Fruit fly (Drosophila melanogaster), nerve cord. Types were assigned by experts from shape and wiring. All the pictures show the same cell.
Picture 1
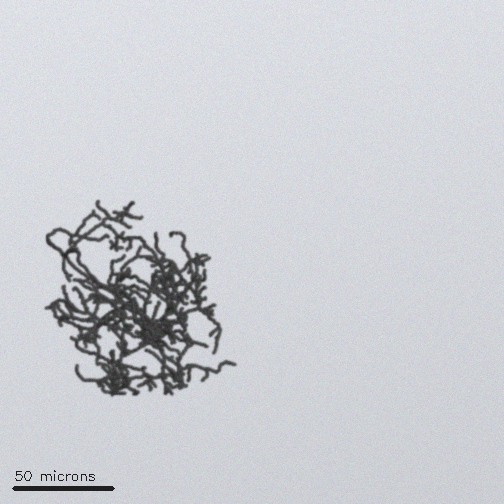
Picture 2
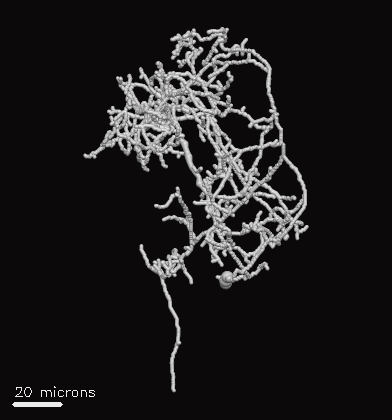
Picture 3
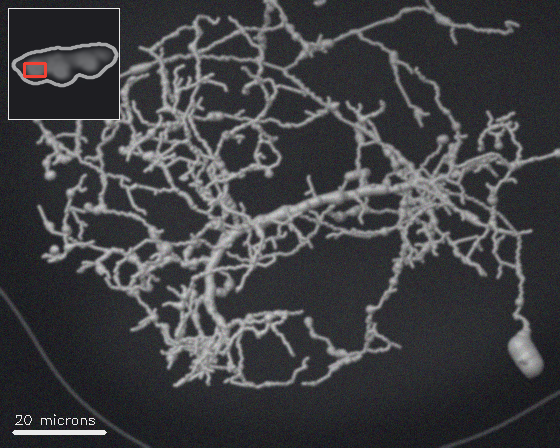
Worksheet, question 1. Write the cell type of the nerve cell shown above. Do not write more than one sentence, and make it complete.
This nerve cell is of the type IN04B009.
